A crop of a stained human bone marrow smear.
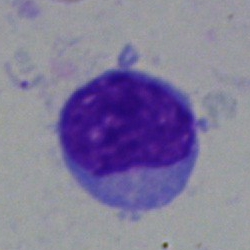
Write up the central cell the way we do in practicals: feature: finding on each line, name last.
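Chromatin: dark purple, clumped, paler patches between clumps
Cytoplasm: mostly below the nucleus, as a crescent
Granules: none seen in the cytoplasm
Top edge: small knob-like projection
Identity: blast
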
